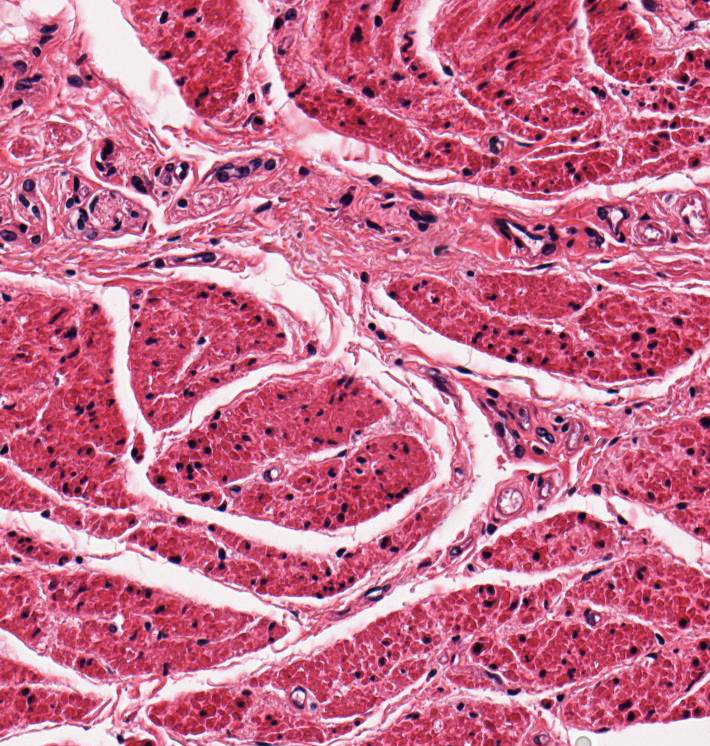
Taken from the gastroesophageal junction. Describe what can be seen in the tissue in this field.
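I see large rounded and elongated bundles of closely packed muscle cells, thin connective tissue strands between. Most are cut across: many small rounded pink profiles. Small dark nuclei lie singly within. Small thin-walled blood vessels sit in the connective tissue, a group right of centre.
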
